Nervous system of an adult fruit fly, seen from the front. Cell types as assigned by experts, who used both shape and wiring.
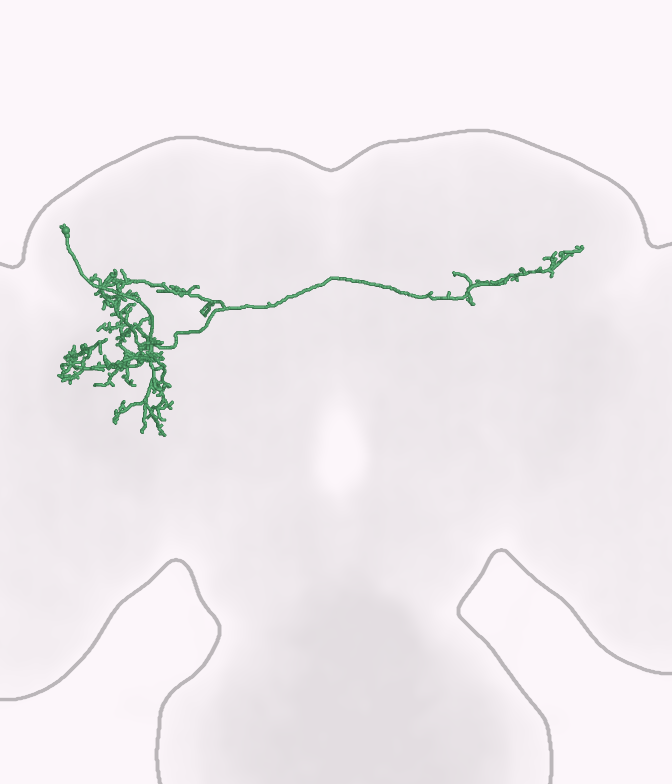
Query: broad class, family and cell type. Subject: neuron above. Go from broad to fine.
central-brain intrinsic neuron; hemilineage LHl2_ventral; CB2342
